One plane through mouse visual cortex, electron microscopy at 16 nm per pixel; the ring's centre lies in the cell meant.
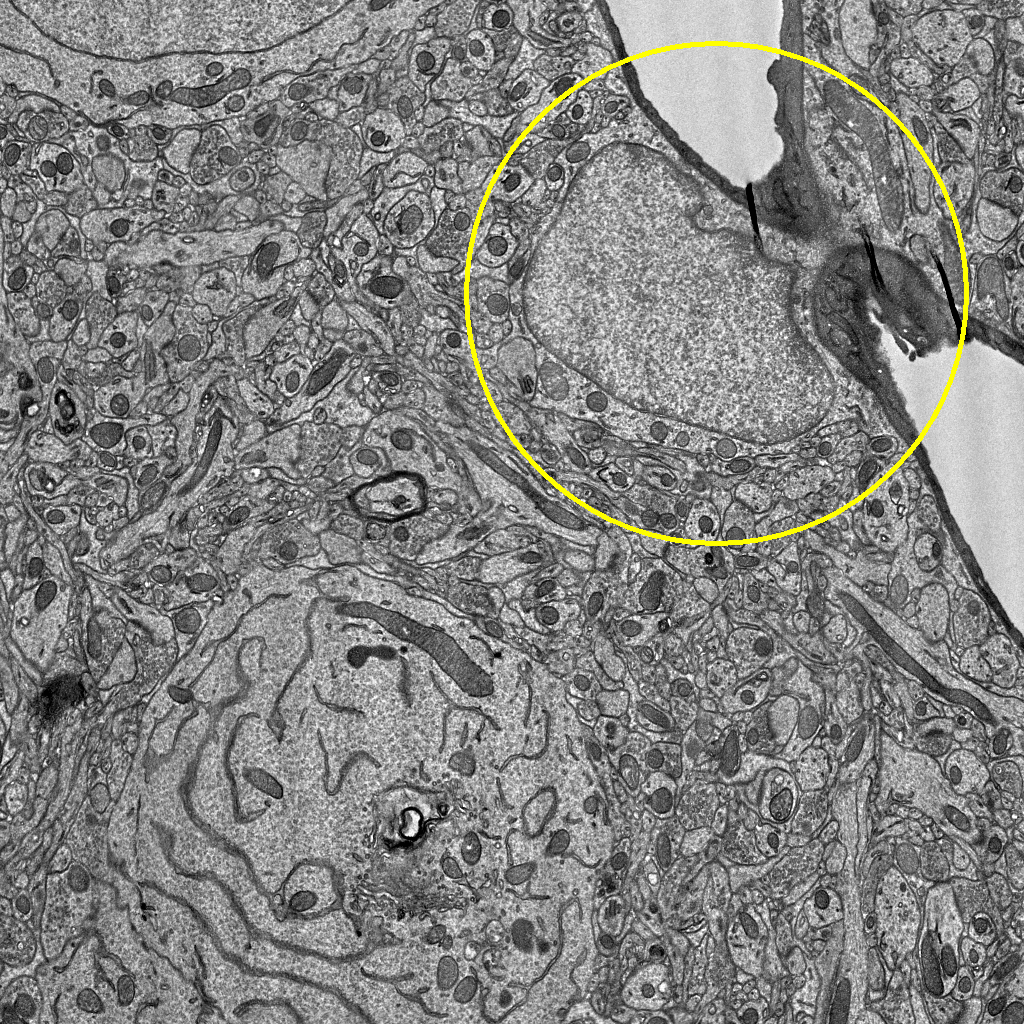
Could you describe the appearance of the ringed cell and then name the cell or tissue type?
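Pale oval wholly within ring. Outline smooth; no deep folds. No dense nucleolus in it. No broad rim of organelle-filled cytoplasm around it. Name: astrocyte.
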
